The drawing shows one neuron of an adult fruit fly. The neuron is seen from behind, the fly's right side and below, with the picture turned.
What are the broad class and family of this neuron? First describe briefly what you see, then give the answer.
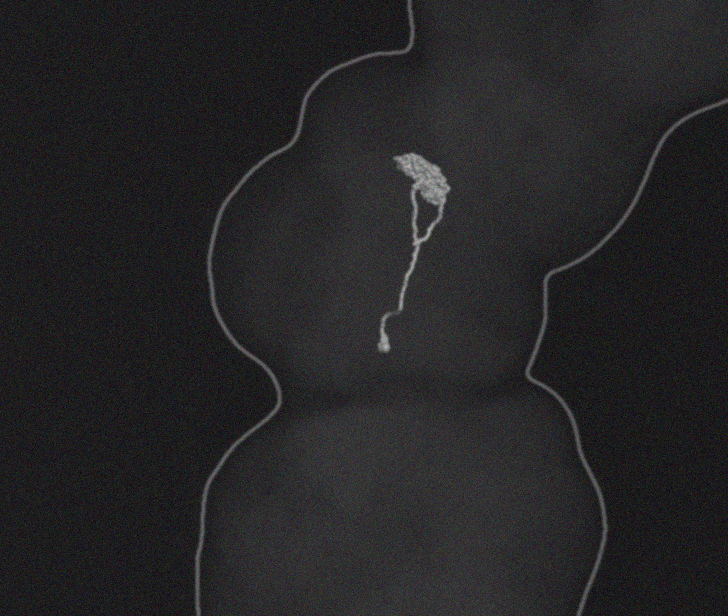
The cell body can be seen in the middle of the picture. In this view it is more than twice as tall as it is wide. It is an optic-lobe intrinsic neuron. Its family is Dm.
